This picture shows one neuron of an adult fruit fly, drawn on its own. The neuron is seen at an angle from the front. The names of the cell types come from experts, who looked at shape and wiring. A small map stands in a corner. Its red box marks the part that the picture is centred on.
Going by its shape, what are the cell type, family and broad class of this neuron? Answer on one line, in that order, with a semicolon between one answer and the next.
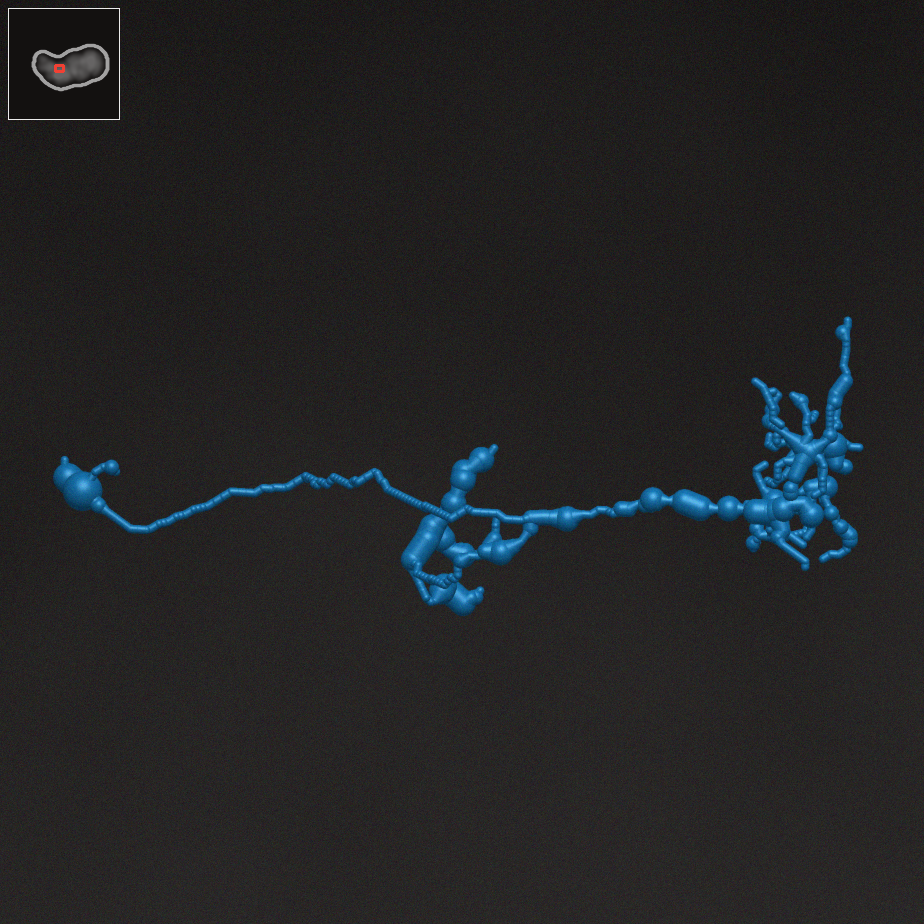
T5b; T; optic-lobe intrinsic neuron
